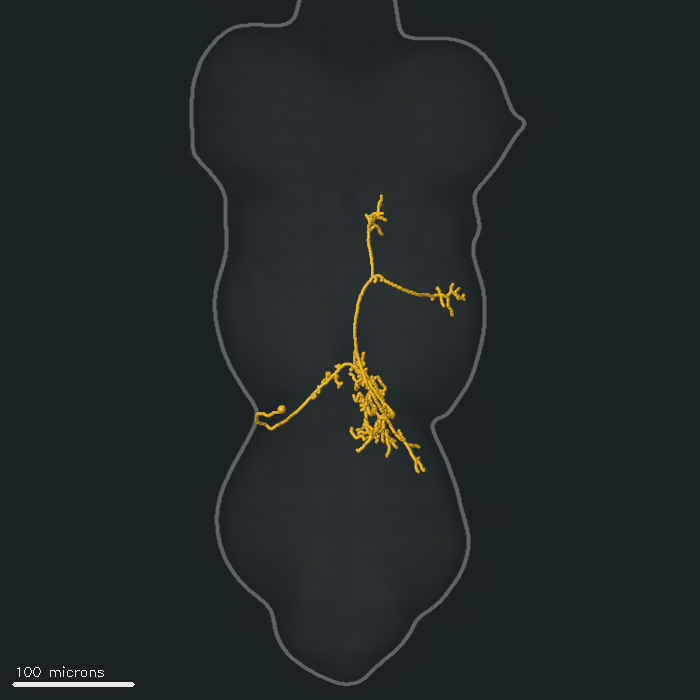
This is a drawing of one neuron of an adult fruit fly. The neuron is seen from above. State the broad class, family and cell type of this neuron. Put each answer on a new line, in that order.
nerve-cord intrinsic neuron
hemilineage 18B
IN18B051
